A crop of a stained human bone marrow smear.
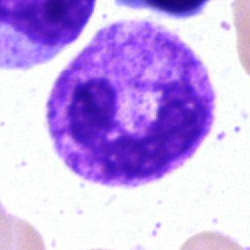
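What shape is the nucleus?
A curved, horseshoe-like band, opening toward the top of the cell.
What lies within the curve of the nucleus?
A pale lilac area of cytoplasm in the centre of the cell.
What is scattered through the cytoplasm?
Fine purple granules.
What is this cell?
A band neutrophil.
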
